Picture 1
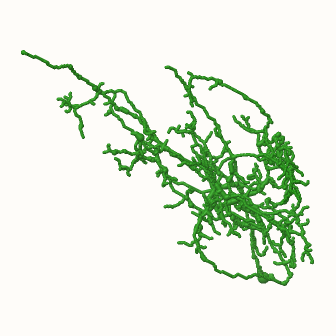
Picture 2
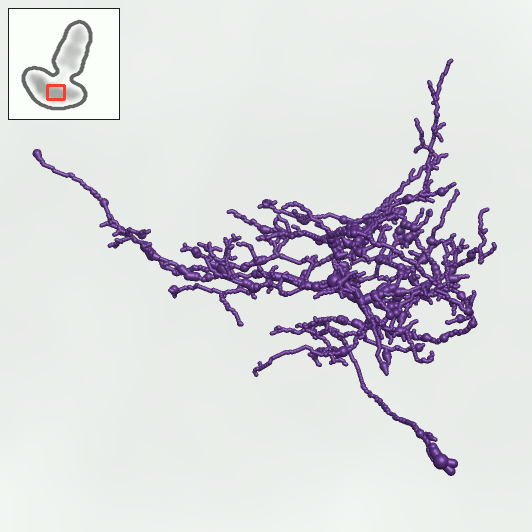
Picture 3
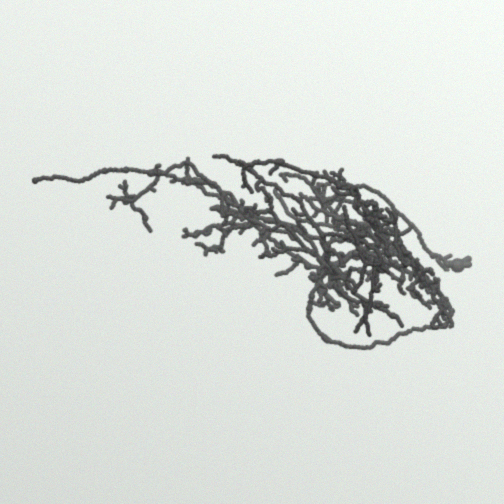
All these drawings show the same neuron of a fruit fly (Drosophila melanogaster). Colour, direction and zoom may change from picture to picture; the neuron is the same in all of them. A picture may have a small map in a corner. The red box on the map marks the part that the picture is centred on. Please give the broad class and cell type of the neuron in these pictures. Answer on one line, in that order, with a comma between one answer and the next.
central-brain intrinsic neuron, GNG226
